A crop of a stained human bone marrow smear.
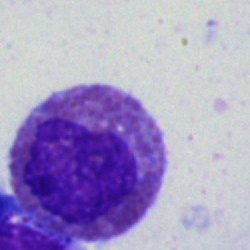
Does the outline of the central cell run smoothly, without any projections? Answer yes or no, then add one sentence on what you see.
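Yes. The cell outline is nearly round and smooth.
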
